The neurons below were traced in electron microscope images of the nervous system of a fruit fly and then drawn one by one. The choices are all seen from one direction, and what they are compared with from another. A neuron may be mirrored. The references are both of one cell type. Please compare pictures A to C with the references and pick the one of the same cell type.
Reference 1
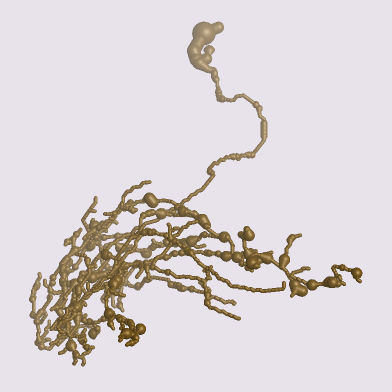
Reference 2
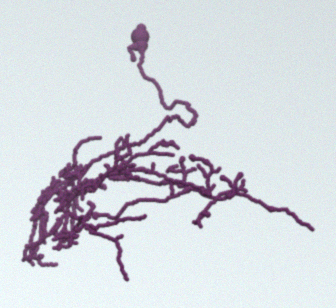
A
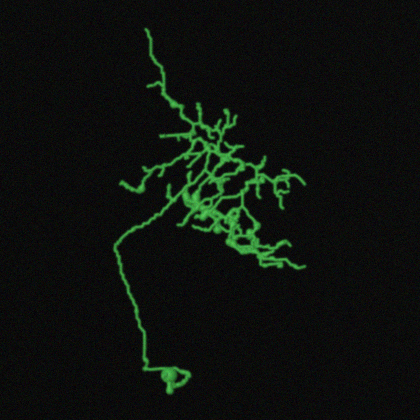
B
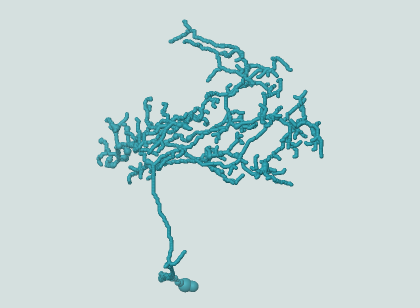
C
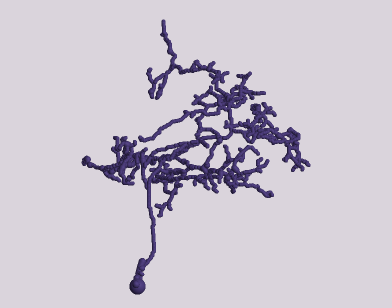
B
